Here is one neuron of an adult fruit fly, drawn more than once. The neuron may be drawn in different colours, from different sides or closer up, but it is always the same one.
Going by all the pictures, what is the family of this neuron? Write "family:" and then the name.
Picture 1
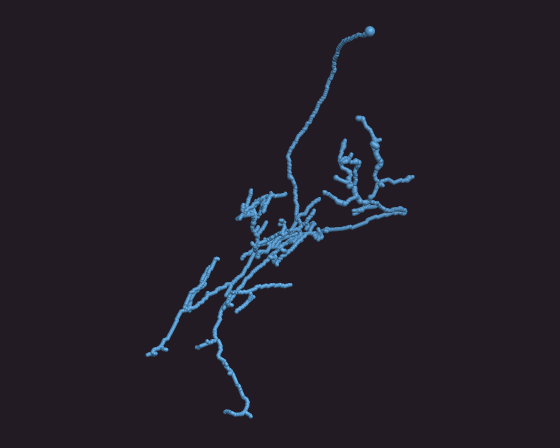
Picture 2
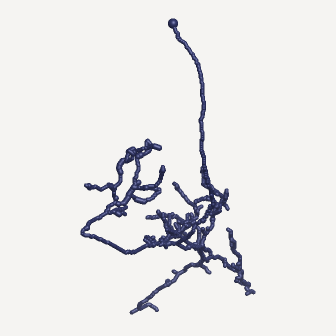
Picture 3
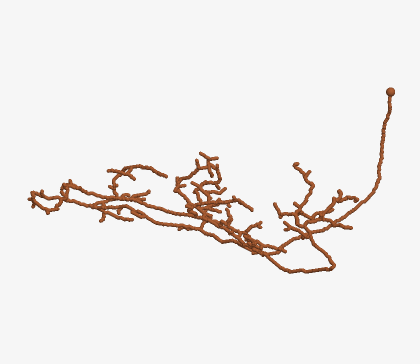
family: hemilineage 09A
